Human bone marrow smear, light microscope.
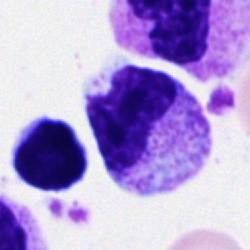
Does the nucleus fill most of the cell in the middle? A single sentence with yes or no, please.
No, its cytoplasm is plentiful, not scant.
